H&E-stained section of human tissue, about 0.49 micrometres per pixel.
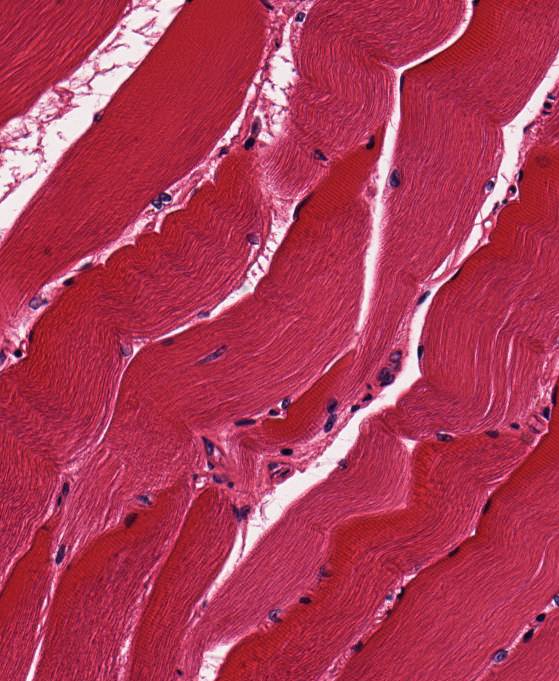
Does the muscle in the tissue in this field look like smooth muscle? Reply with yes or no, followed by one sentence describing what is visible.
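No. Fine cross-striations are visible within the fibres.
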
